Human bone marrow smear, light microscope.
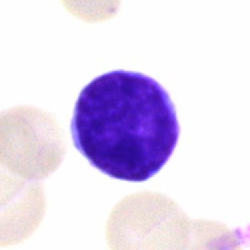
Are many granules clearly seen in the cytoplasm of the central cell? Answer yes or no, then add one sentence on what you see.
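No. No granules are seen in the cell.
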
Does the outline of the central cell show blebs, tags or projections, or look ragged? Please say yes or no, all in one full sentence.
No, no projections, blebs or ragged parts break the cell's outline.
